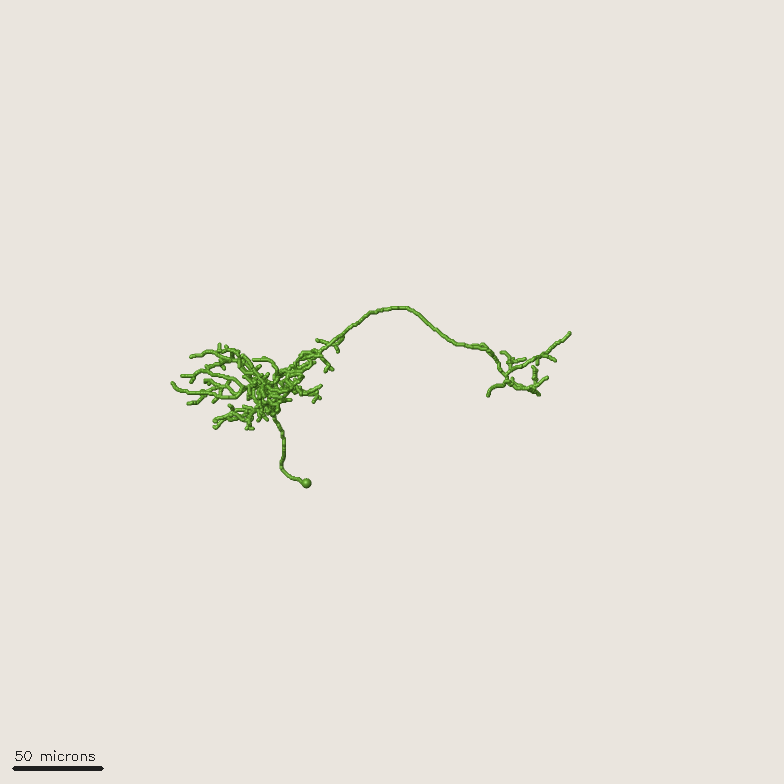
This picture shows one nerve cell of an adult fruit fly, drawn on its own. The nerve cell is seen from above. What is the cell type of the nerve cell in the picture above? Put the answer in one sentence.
The cell type is SIP077.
